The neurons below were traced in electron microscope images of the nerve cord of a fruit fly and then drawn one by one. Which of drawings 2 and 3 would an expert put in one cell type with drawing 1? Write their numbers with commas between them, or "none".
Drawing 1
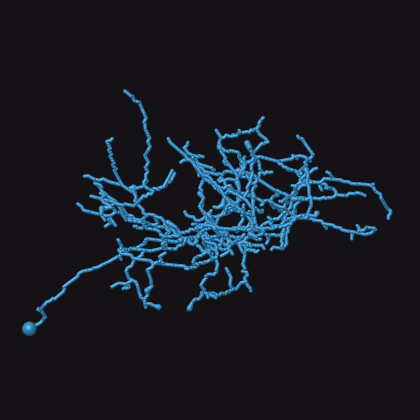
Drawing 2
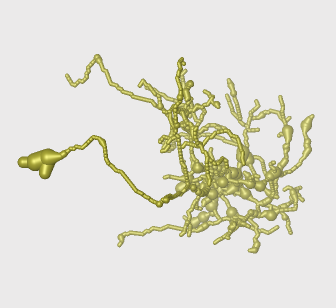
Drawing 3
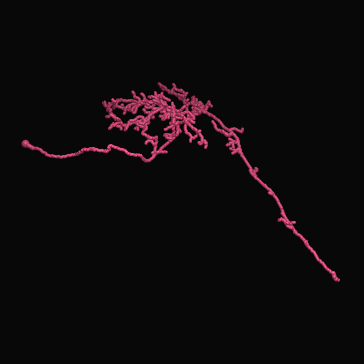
2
